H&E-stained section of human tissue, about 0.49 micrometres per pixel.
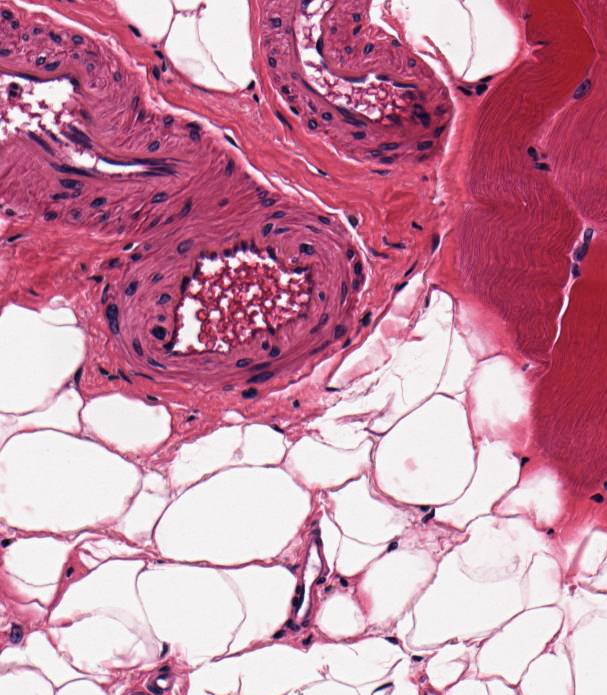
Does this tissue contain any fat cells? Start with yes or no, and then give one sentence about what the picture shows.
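Yes. The fat consists of large, empty-looking polygonal adipocytes separated by thin septa.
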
